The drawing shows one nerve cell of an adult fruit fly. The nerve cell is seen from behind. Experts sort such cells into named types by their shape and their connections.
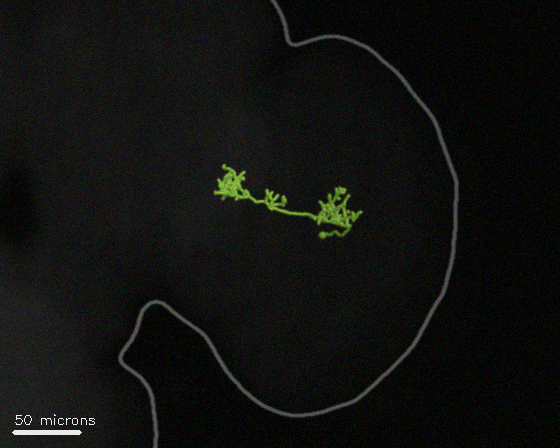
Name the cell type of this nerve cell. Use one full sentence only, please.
This nerve cell is included in the cell type TmY21.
